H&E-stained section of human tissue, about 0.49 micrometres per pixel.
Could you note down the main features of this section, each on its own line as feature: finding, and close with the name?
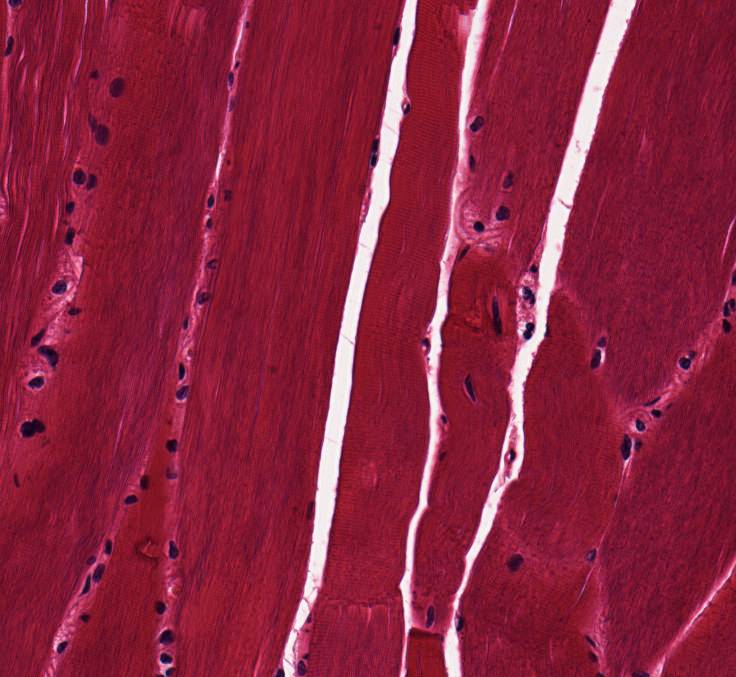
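Fibres: unbranched, fairly even width along their length
Nuclear position: at the fibre edges, not central
Nuclear shape: dark, flattened, elongated, long axes parallel to the fibres
Cytoplasm: deep, even red-pink with eosin
Name: skeletal muscle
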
